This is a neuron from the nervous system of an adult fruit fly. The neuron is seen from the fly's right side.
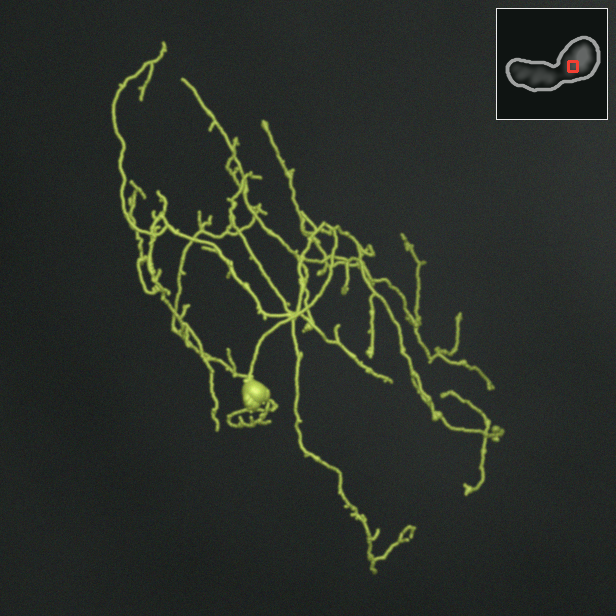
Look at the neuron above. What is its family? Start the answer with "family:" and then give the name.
family: Li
